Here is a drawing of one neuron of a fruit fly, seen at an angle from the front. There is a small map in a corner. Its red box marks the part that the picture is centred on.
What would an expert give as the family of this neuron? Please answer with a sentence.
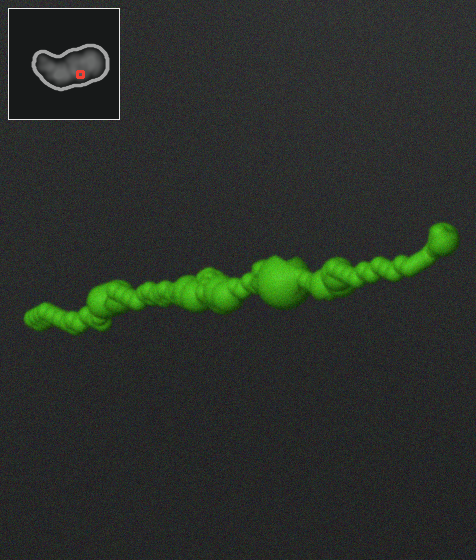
The family is class mechanosensory.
